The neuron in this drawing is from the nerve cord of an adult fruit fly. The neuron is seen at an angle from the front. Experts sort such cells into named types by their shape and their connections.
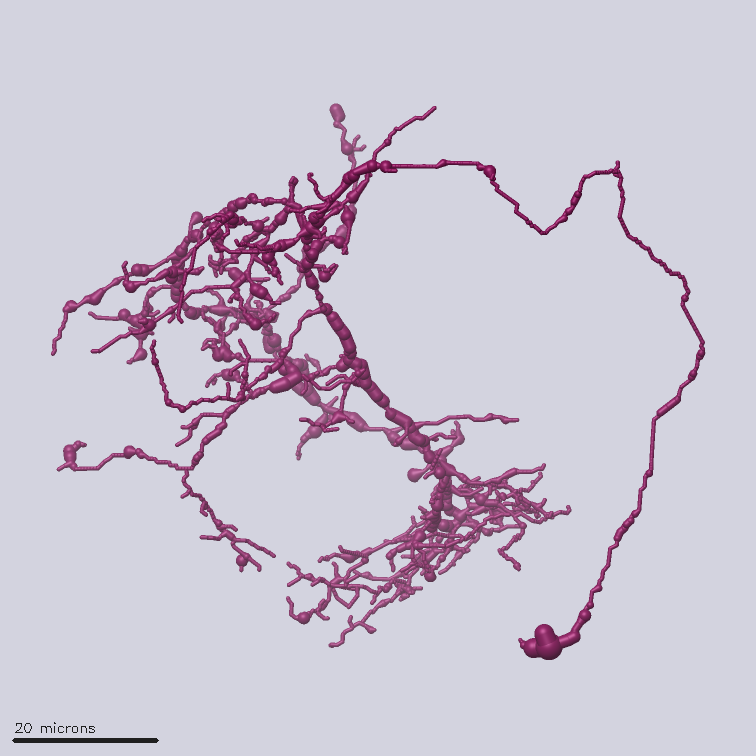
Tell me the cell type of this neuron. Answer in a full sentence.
The cell type is IN12B025.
